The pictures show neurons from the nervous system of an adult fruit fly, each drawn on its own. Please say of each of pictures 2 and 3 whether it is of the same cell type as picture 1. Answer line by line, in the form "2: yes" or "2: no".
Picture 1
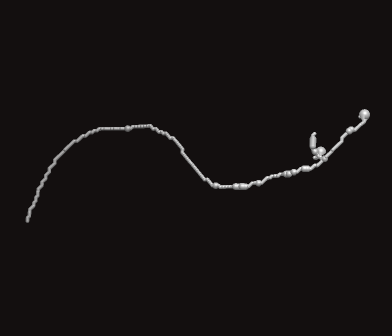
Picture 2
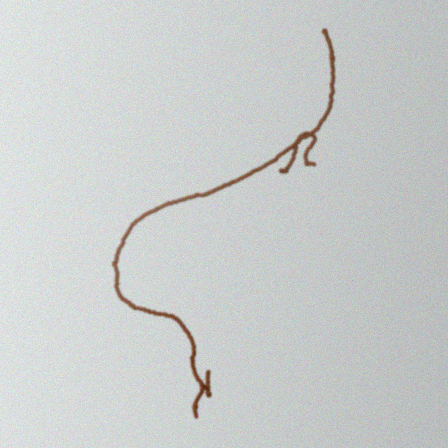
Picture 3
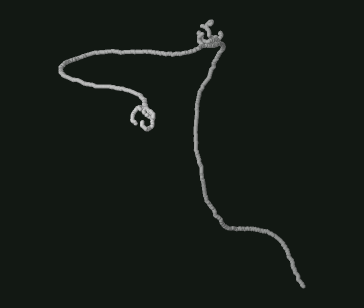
2: yes
3: no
